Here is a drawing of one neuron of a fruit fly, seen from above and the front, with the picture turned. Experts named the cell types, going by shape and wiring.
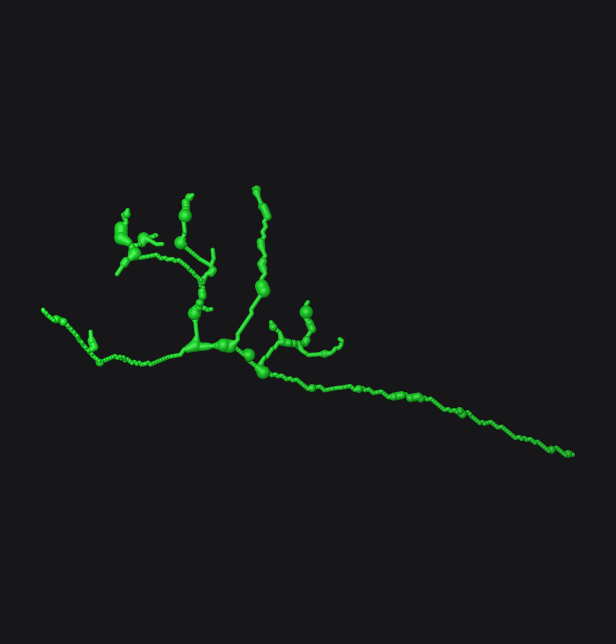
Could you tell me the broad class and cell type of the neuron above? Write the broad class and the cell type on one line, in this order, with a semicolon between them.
sensory neuron entering the nerve cord; SNxx33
